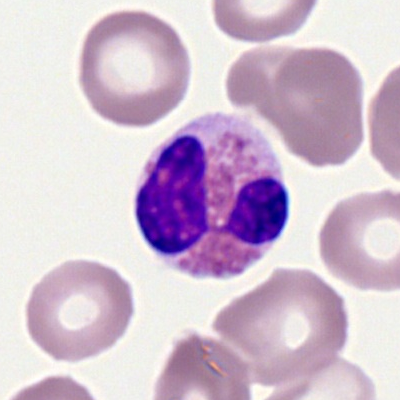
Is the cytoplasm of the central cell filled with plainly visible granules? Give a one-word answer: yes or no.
Yes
